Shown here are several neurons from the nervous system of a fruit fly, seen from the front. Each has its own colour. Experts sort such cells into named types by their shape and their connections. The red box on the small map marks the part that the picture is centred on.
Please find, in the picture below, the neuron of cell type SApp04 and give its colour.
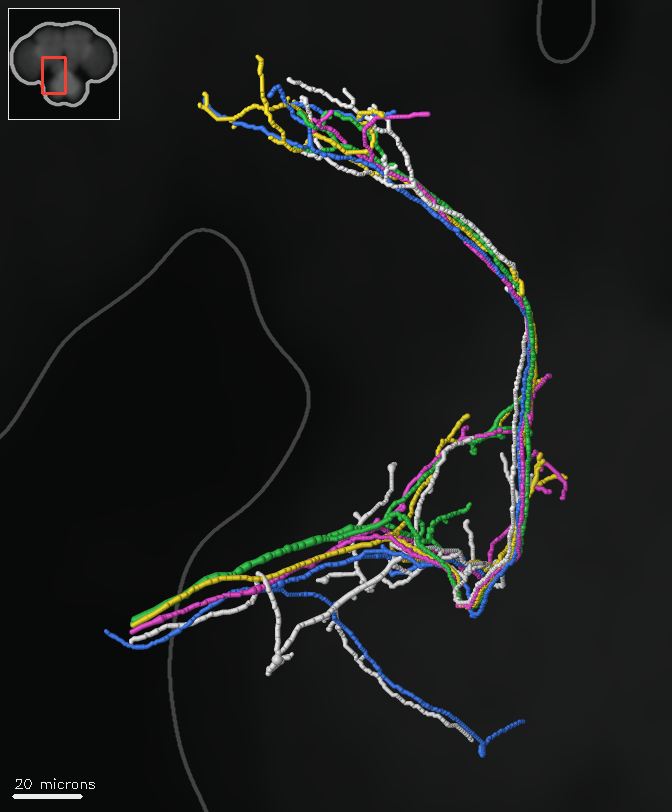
white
